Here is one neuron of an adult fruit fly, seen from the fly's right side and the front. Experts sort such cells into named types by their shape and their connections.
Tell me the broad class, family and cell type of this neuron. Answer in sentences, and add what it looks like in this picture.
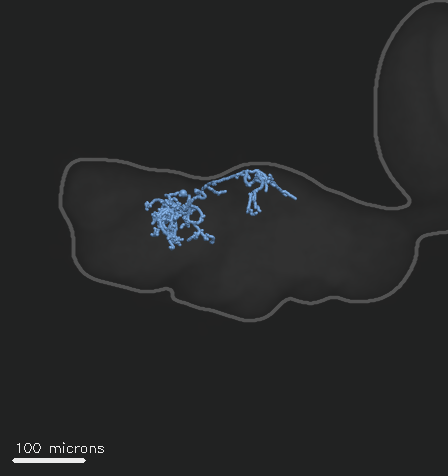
It is a nerve-cord intrinsic neuron. Its family is hemilineage 18B. The cell type is IN18B042. Its cell body lies in the middle of the picture. From left to right in the picture it spans about 200 microns.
